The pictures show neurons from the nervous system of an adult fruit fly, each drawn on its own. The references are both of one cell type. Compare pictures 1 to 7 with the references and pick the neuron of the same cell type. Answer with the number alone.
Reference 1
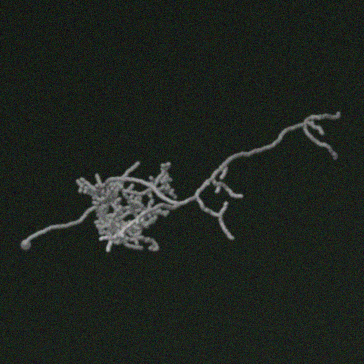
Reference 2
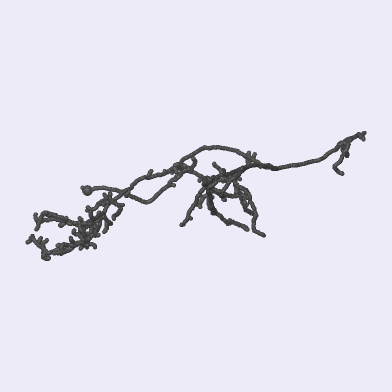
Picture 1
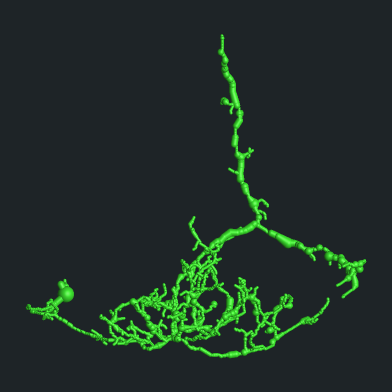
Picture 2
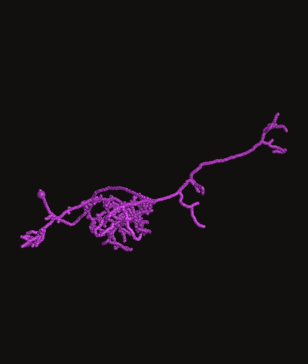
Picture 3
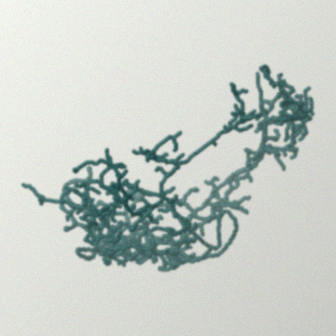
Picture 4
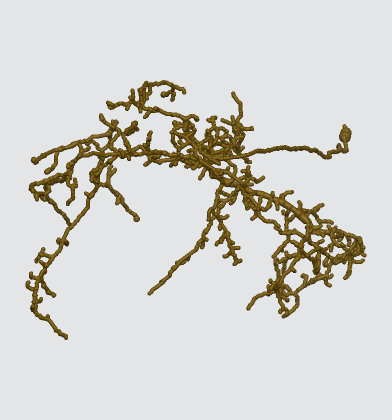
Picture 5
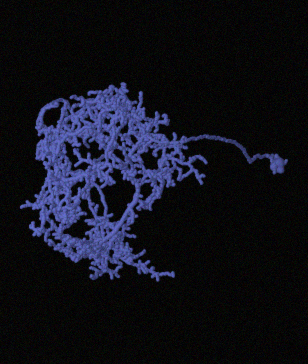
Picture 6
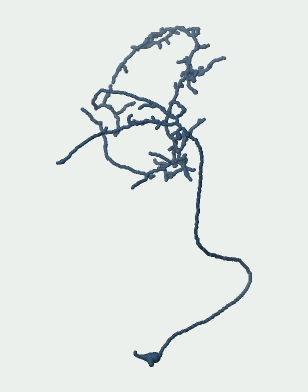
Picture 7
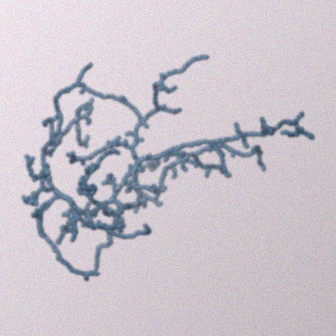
2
